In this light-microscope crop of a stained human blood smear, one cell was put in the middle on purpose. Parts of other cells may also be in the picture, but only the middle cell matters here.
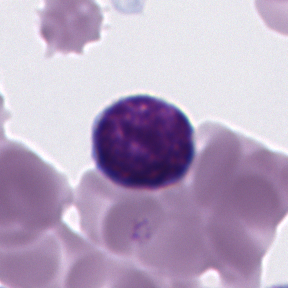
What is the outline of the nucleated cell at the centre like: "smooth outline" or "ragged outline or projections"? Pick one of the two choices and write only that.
Smooth outline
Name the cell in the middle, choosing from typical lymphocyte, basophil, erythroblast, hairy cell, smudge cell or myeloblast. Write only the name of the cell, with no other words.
typical lymphocyte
